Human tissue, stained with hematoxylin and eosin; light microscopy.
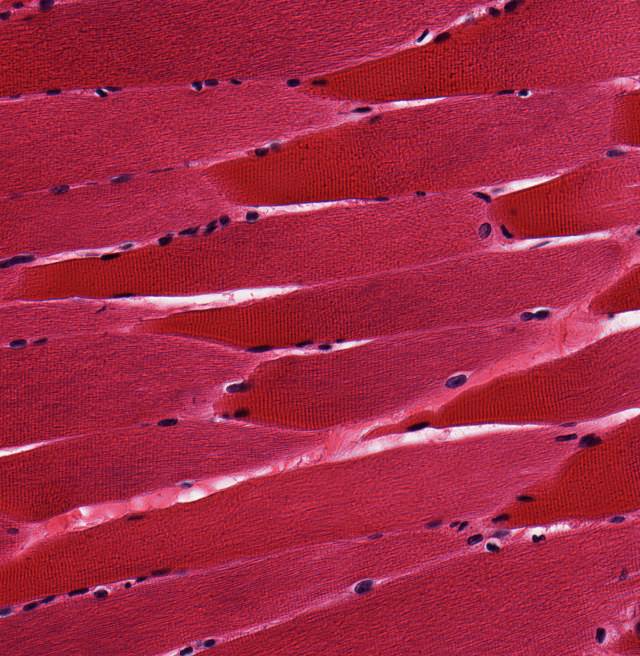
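Skeletal muscle, haematoxylin and eosin stain. The fibres are unbranched and run side by side without joining one another. Fine, regular cross-striations run across the long axis of each fibre in its cytoplasm. Dark oval nuclei lie at the fibre edges rather than centrally, with many strung along the margin of each fibre of this skeletal muscle.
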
